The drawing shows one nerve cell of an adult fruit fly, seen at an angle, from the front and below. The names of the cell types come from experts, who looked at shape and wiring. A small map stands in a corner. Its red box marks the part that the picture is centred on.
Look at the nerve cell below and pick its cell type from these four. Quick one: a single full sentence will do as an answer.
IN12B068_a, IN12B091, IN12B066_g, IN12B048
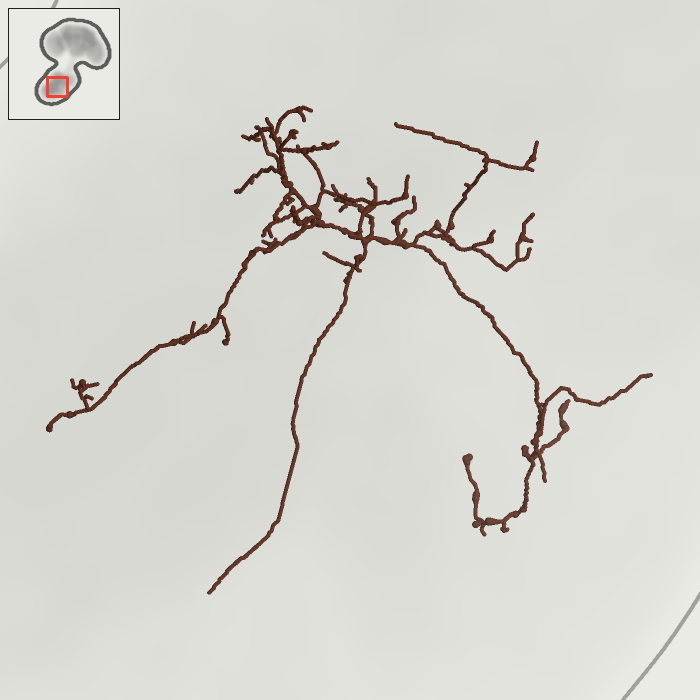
So far as cell type goes, this nerve cell is IN12B066_g.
